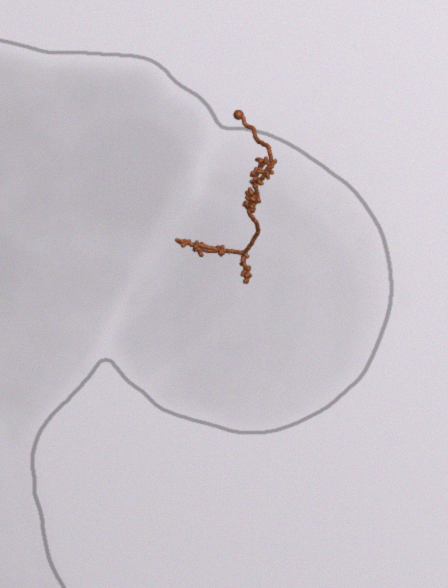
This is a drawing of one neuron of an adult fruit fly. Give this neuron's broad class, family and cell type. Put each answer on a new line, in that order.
optic-lobe intrinsic neuron
TmY
TmY5a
